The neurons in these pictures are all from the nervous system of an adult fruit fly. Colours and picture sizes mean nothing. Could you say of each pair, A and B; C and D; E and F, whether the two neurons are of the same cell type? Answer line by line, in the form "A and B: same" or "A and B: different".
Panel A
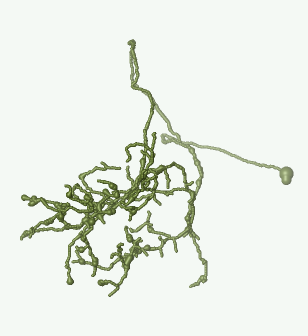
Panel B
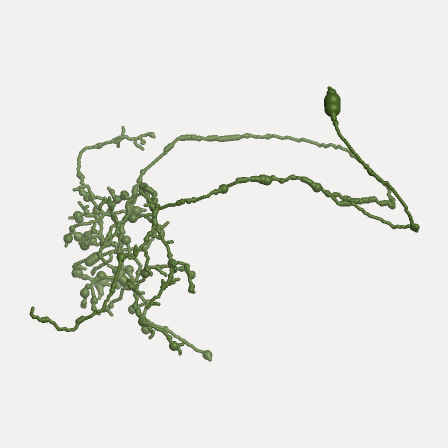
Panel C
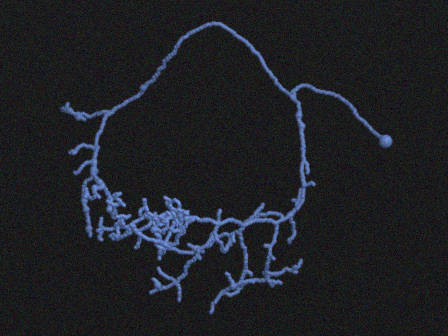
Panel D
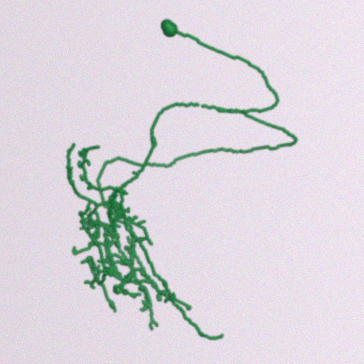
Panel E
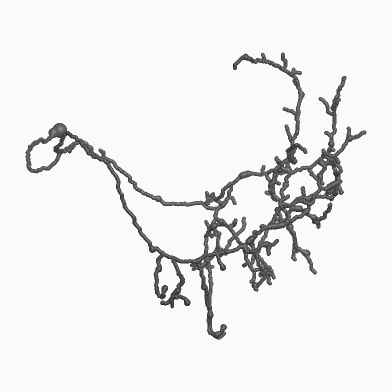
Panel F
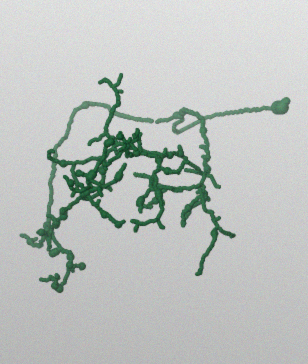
A and B: different
C and D: different
E and F: same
